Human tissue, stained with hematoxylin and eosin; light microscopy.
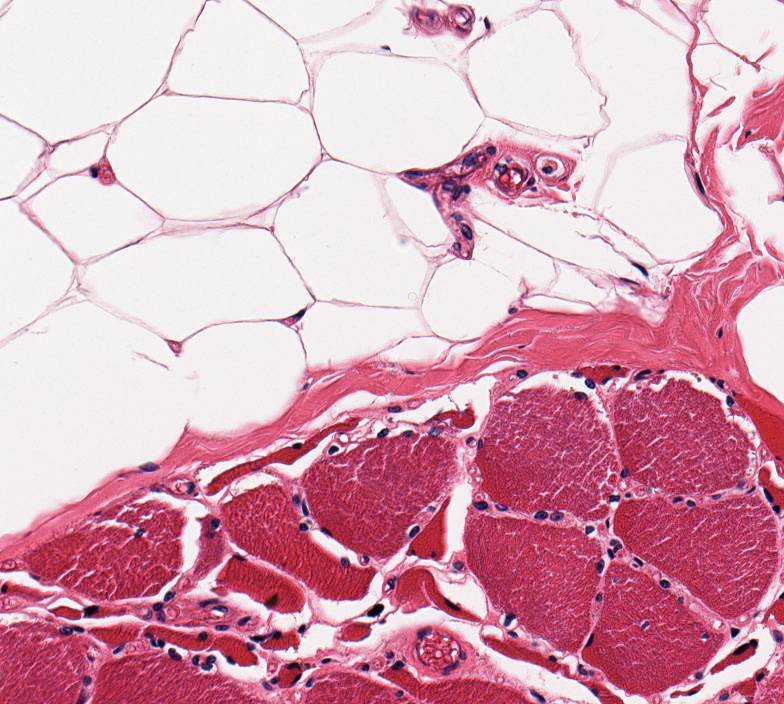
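Skeletal muscle in a haematoxylin and eosin stained section, with fat lying alongside. Looking first at the large cells, these are adipocytes, each holding one clear empty space inside a thin pink rim. Turning to the muscle fibres, their dark nuclei sit at the fibre edges, and the cytoplasm is deep pink with a fine stipple. And near the top centre, small thick-walled blood vessels lie among the adipocytes.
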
